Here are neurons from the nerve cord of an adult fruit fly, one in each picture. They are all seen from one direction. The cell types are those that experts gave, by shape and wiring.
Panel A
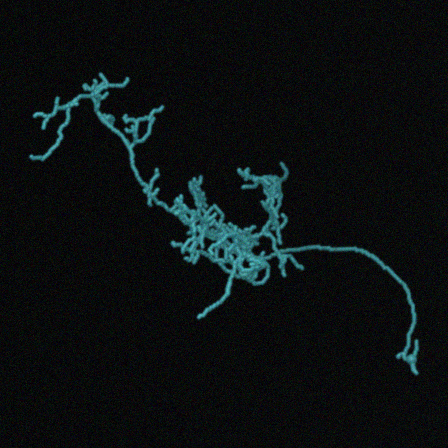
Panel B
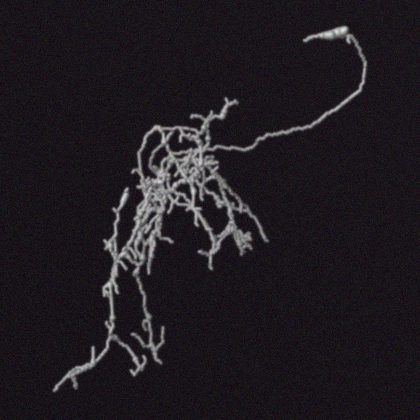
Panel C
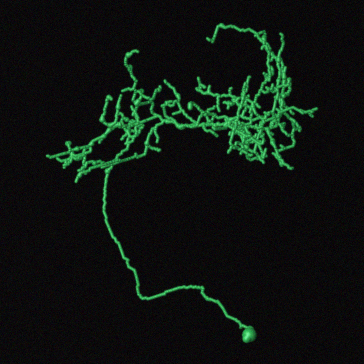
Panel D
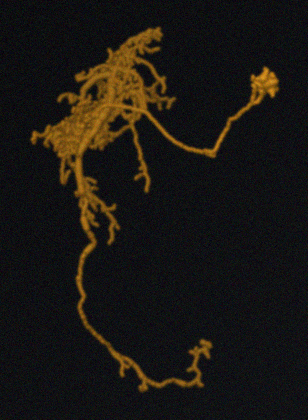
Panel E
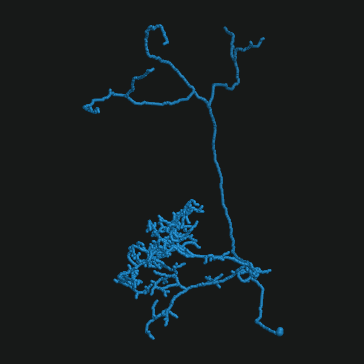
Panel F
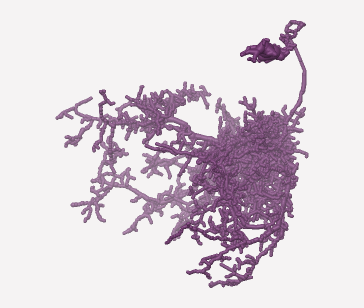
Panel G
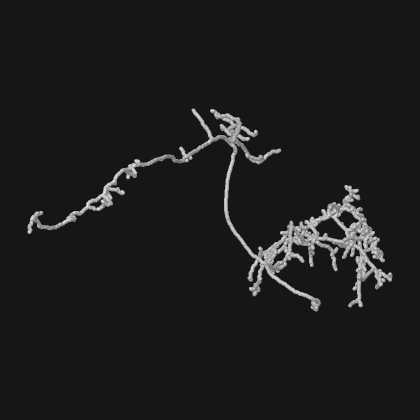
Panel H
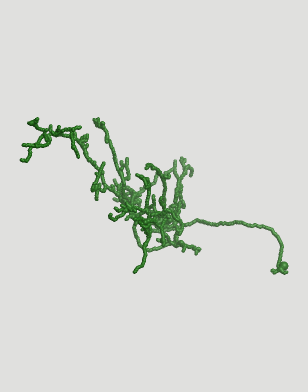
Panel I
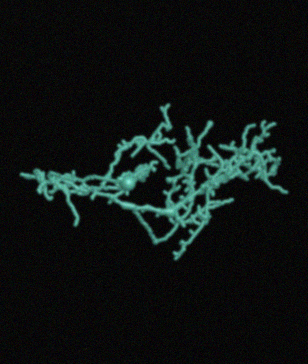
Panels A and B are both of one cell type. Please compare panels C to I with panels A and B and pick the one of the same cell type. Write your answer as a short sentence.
Panel H shows a neuron of the same cell type.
